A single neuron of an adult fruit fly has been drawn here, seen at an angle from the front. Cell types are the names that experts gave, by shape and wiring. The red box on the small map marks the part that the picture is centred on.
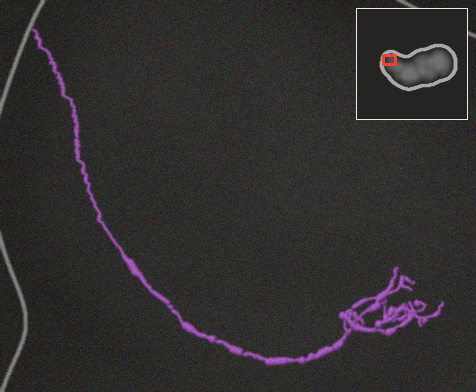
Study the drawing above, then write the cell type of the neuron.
SNxx04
